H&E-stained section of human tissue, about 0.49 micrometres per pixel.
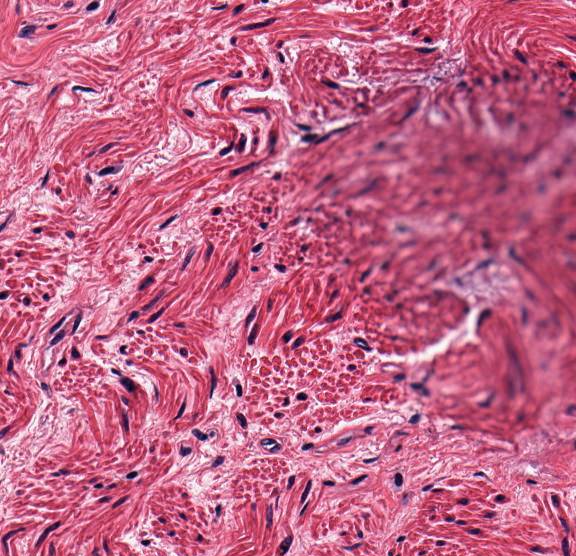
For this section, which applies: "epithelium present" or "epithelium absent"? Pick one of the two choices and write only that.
Epithelium absent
